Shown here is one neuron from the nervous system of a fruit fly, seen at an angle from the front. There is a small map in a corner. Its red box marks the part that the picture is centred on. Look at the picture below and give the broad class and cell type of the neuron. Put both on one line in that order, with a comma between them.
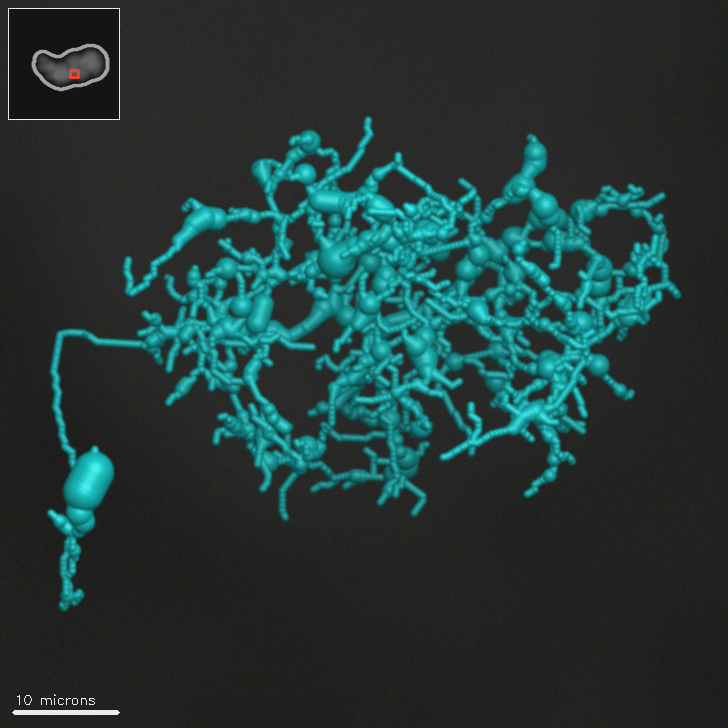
central-brain intrinsic neuron, AVLP377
